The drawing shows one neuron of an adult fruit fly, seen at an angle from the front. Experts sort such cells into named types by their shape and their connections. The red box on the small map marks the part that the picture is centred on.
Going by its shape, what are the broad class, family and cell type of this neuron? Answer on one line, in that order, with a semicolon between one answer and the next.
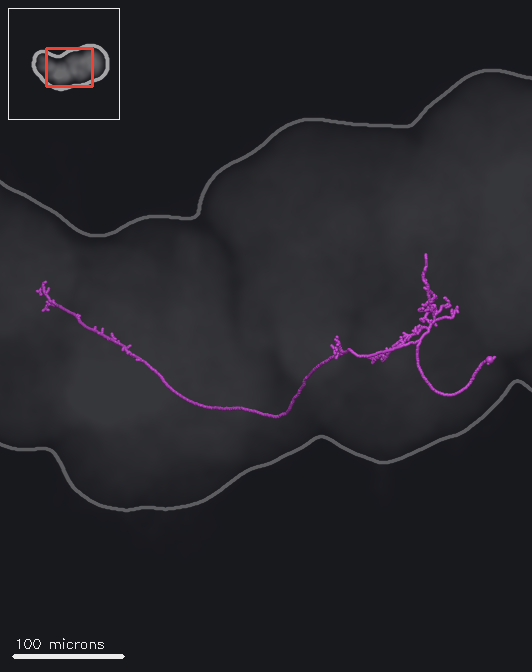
descending neuron; hemilineage LB7; DNge114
